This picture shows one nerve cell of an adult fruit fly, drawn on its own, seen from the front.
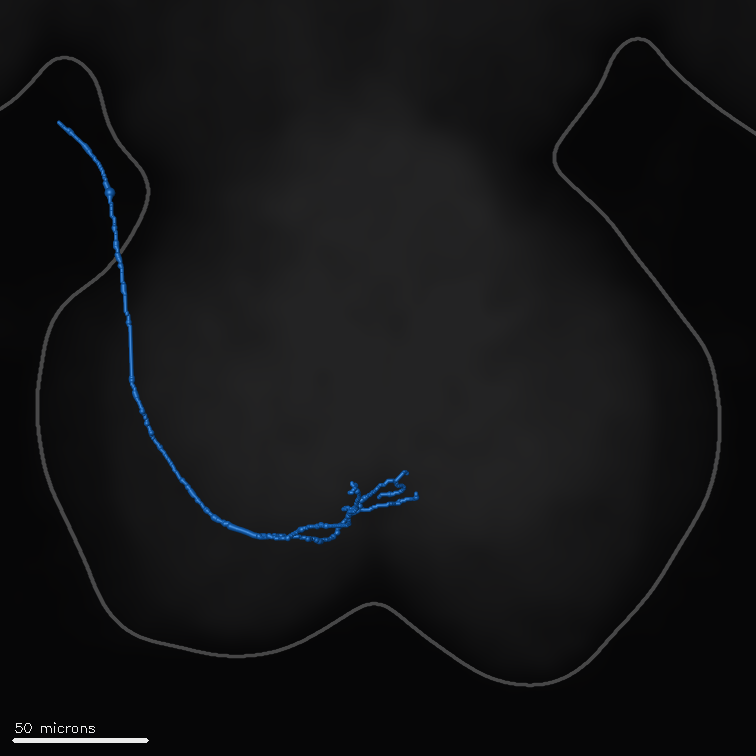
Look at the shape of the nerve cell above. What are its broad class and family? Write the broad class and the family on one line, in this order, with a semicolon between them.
sensory neuron entering the nerve cord; class mechanosensory tactile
